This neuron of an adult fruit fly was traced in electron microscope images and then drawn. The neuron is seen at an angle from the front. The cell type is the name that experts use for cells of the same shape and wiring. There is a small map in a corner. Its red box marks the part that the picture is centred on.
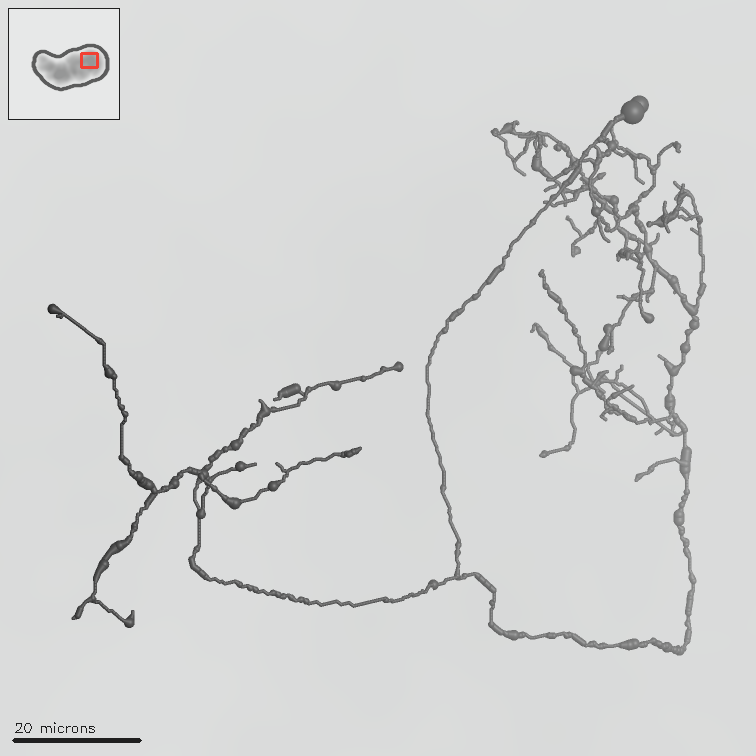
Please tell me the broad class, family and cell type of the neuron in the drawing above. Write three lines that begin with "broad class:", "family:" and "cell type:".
broad class: visual projection neuron
family: hemilineage VPNd1
cell type: LC29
